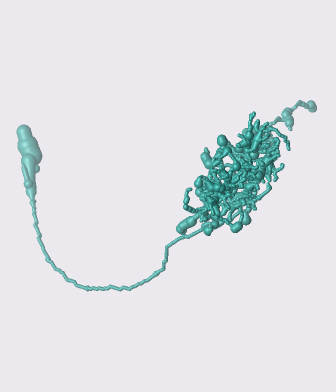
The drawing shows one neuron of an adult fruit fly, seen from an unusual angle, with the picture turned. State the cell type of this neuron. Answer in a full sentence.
The cell type is WED063_a.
